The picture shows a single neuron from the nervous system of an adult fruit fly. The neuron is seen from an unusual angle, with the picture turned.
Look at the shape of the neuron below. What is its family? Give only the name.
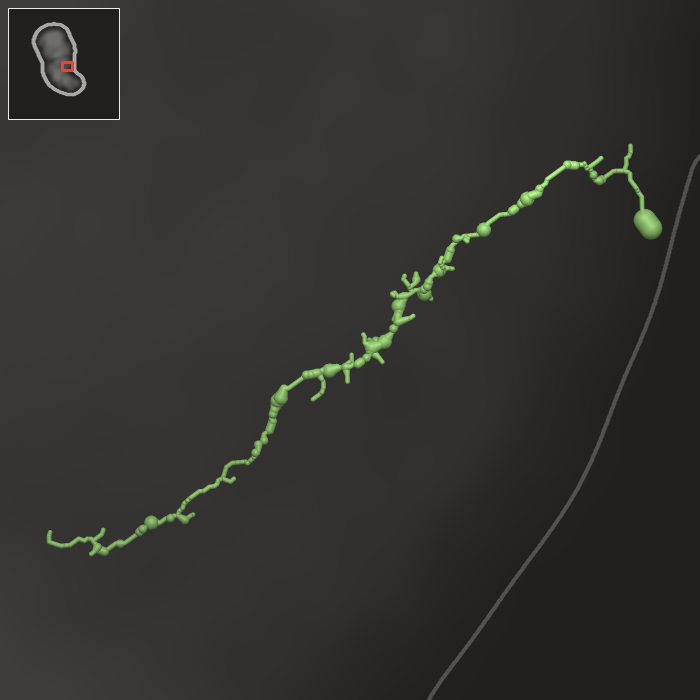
Dm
